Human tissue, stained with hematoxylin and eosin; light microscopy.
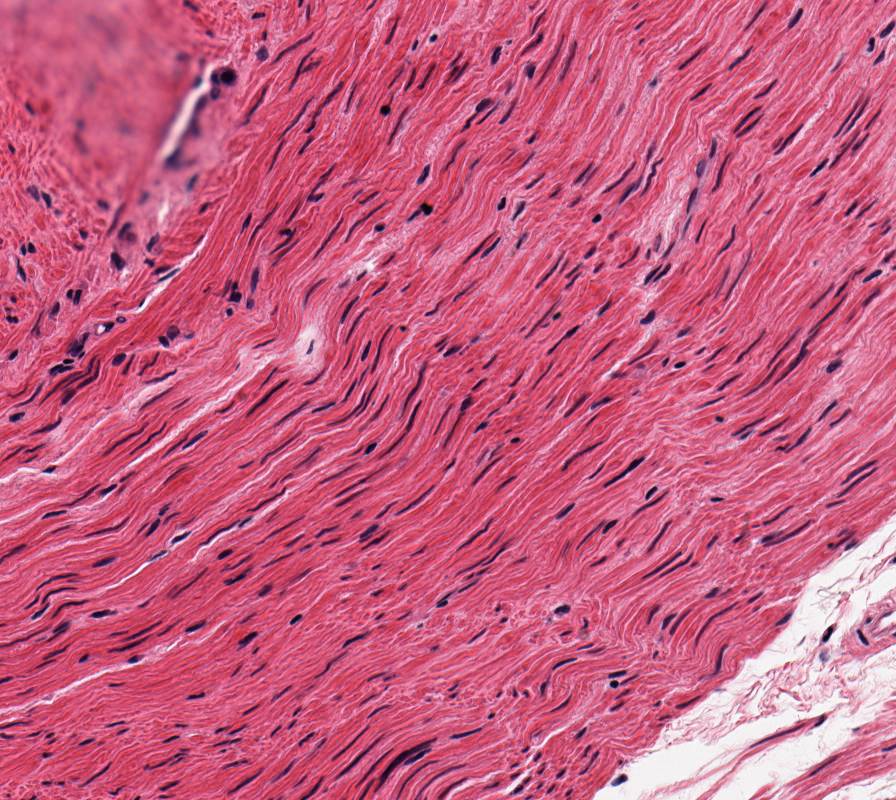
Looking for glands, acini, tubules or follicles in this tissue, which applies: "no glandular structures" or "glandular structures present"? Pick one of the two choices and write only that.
No glandular structures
